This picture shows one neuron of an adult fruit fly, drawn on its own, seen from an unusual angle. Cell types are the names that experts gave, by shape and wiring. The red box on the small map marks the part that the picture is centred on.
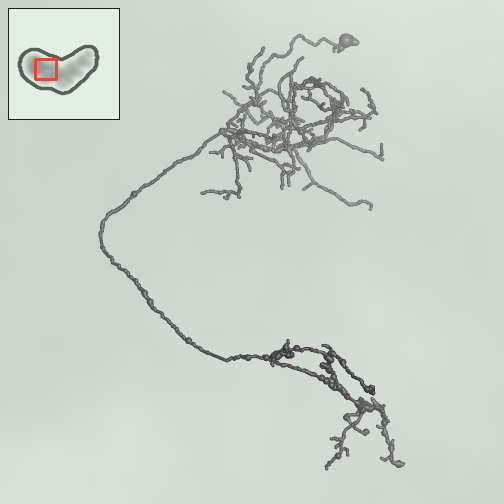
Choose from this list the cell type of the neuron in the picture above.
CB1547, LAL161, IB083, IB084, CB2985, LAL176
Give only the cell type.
IB083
